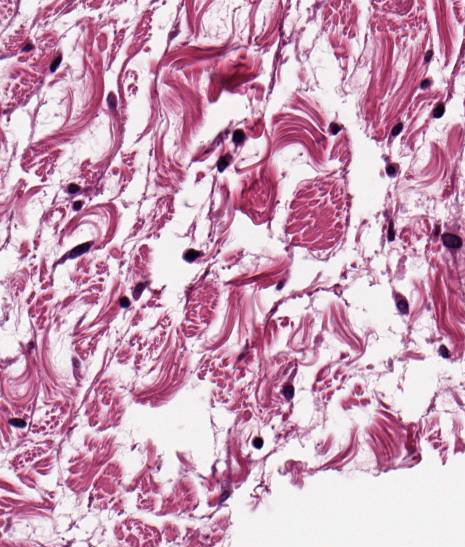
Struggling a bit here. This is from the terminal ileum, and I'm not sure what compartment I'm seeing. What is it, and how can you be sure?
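You're looking at dense connective tissue. Several bundles, the central ones for instance, are cut across and show as rounded pink islands, with white clear spaces between them crossed by fine pale wispy strands. Nuclei are sparse, small, dark, oval to spindle-shaped, lying singly with little visible cytoplasm.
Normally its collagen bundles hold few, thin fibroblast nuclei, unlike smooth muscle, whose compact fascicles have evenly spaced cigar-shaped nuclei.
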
